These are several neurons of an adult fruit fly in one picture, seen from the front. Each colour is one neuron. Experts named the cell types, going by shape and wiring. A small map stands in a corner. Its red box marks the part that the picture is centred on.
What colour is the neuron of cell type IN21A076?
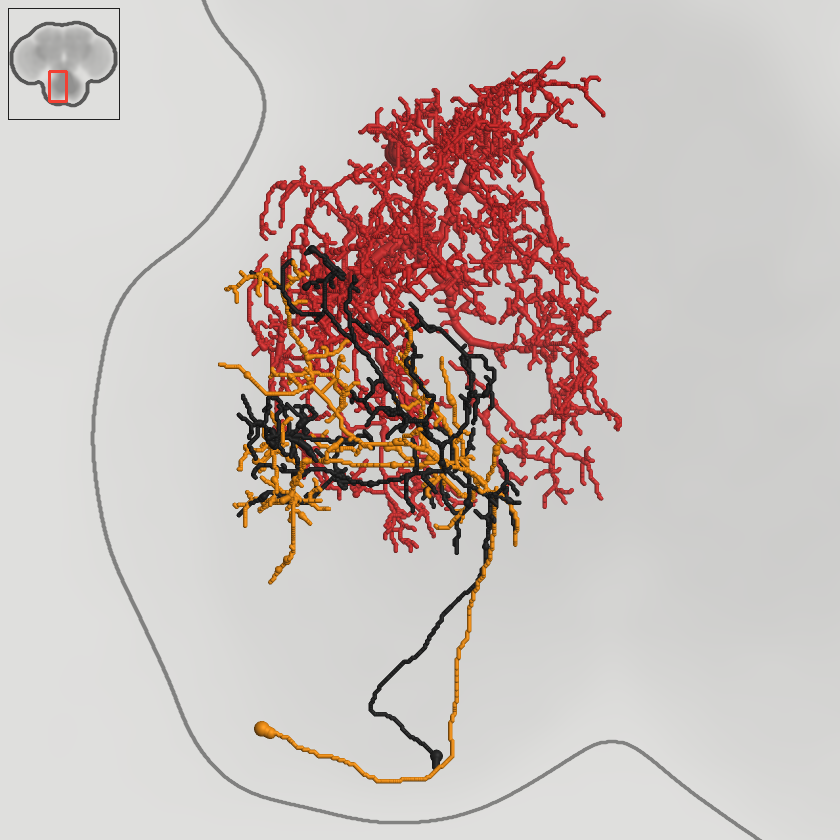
black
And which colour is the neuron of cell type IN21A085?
orange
